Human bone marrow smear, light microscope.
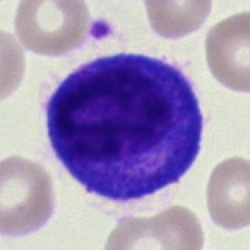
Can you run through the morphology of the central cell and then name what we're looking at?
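The outline is roughly round. Its chromatin stains dark purple, patchy with darker and paler areas. No distinct coarse granules can be made out. Short, fine projections fringe parts of the margin. This is a promyelocyte.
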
